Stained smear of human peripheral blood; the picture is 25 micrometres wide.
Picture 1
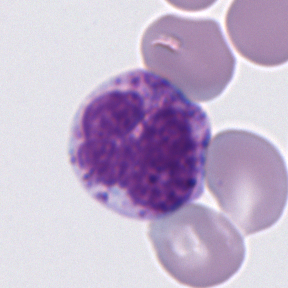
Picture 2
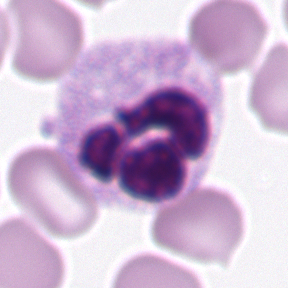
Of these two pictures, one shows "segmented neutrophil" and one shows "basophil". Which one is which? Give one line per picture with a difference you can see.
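Picture 1 – basophil. The nucleus fills most of the cell, leaving a modest rim of pale lilac cytoplasm.
Picture 2 – segmented neutrophil. The cytoplasm is abundant and pale pinkish-lilac.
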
